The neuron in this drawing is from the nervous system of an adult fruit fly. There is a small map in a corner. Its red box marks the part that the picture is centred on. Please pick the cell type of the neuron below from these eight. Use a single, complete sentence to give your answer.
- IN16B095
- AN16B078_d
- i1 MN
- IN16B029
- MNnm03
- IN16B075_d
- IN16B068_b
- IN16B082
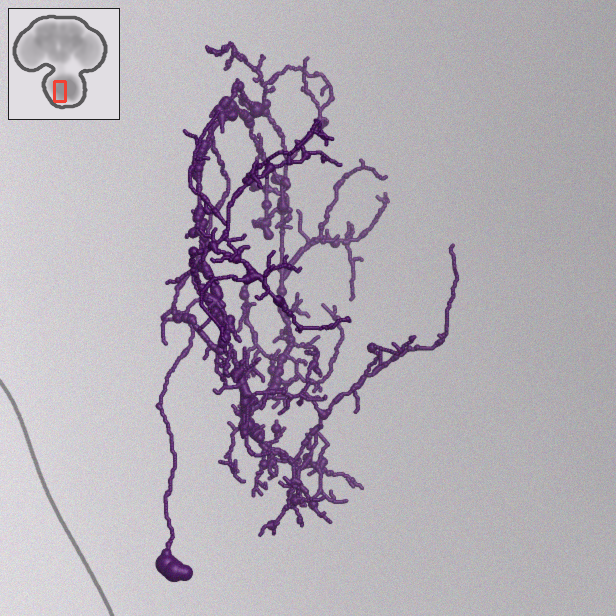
On the level of cell type, this neuron is IN16B082.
